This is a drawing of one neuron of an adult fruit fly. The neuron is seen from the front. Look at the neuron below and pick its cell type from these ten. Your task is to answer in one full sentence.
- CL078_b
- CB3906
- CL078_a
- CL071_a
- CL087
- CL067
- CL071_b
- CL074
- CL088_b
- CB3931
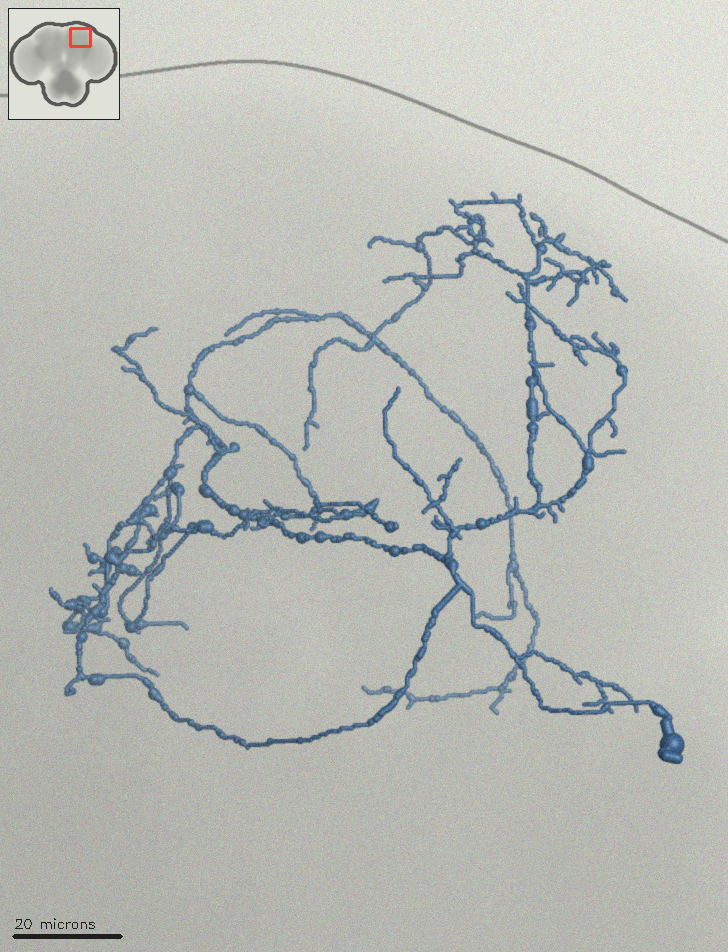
The cell type CL087 includes this neuron.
